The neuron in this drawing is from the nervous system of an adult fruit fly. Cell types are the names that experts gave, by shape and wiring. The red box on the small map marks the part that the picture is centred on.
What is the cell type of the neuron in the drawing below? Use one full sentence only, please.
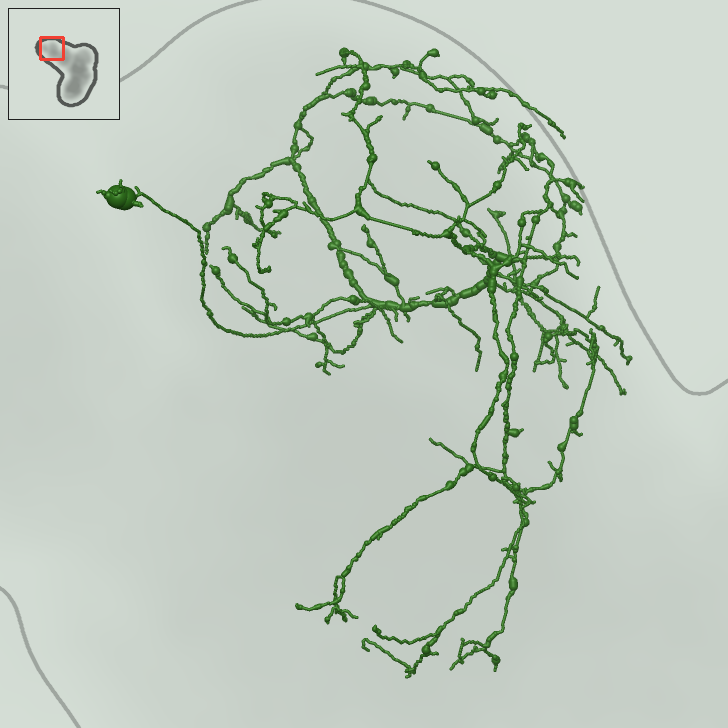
This neuron is included in the cell type IN04B032.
